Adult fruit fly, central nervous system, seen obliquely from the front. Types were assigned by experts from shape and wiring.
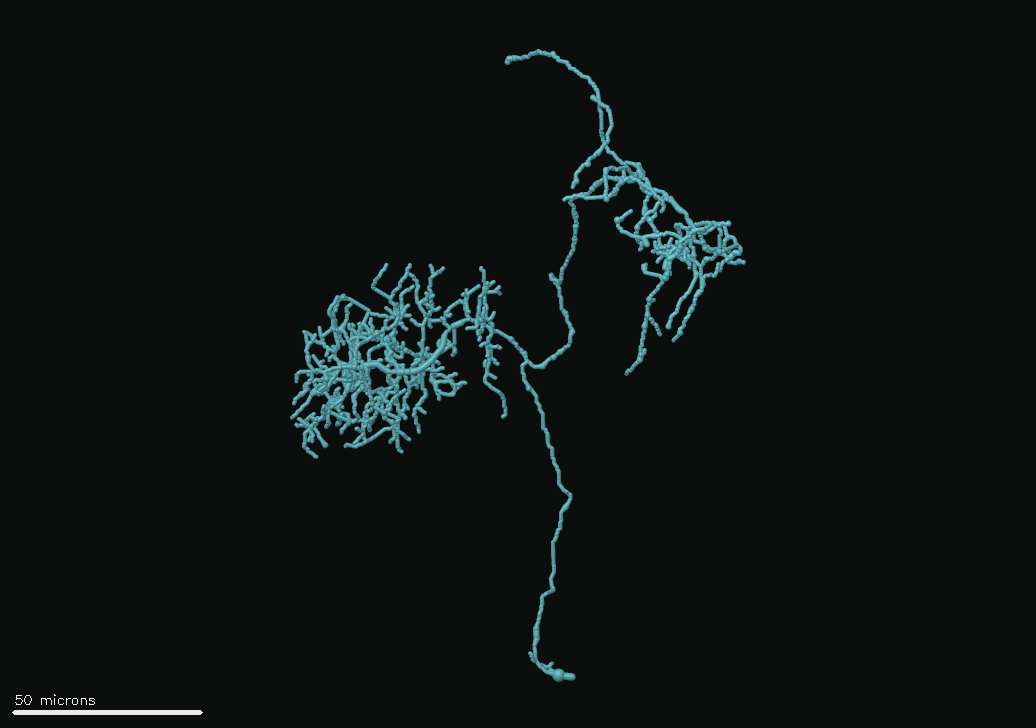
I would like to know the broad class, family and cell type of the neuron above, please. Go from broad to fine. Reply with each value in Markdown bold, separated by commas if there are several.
**visual projection neuron**, **LoVP**, **LoVP56**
